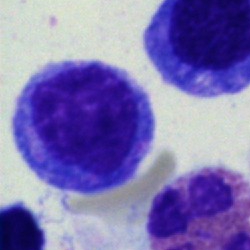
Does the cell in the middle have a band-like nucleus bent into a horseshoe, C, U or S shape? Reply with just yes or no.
No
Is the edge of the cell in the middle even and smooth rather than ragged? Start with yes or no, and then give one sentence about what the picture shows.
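Yes. The cell has a round, smooth outline.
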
